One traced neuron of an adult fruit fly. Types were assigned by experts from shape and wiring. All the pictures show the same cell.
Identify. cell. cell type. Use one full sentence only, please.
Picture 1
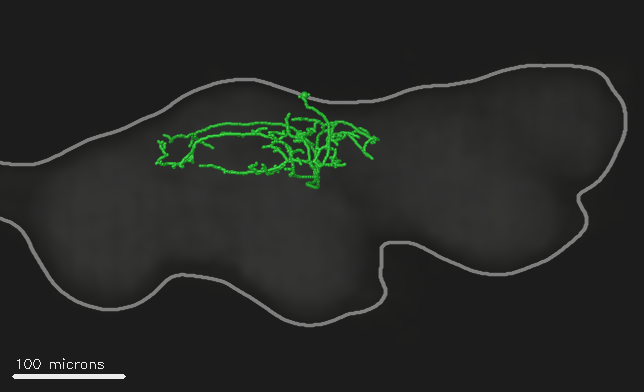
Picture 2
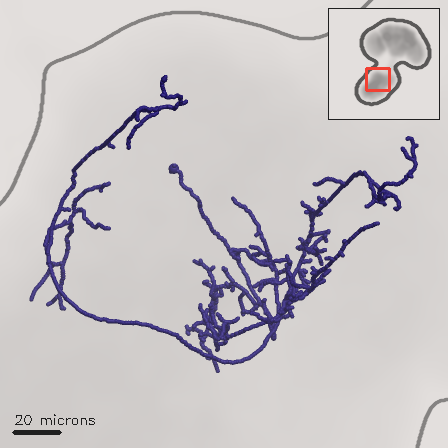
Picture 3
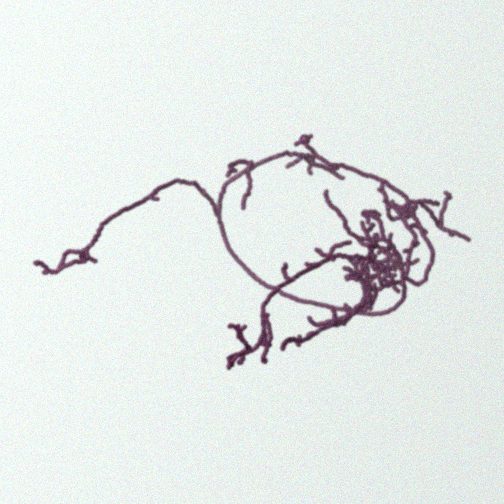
It is as IN19B048 that this neuron is typed.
